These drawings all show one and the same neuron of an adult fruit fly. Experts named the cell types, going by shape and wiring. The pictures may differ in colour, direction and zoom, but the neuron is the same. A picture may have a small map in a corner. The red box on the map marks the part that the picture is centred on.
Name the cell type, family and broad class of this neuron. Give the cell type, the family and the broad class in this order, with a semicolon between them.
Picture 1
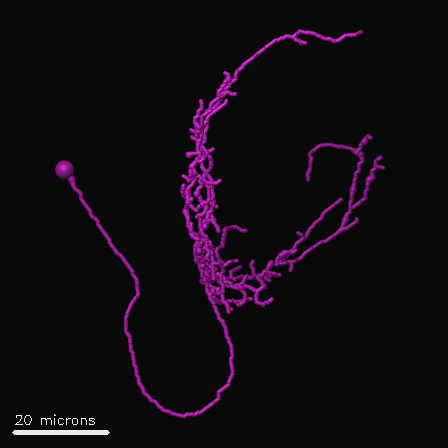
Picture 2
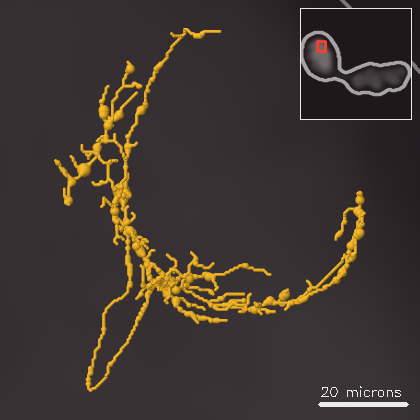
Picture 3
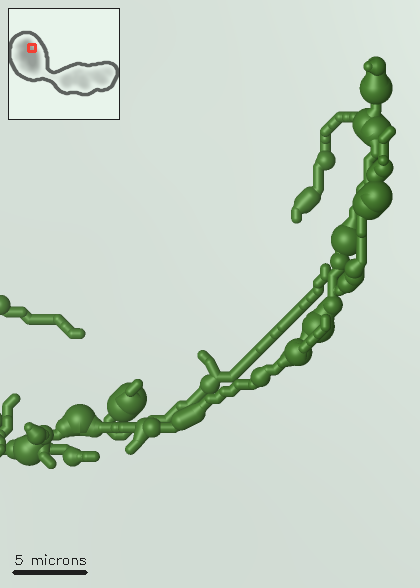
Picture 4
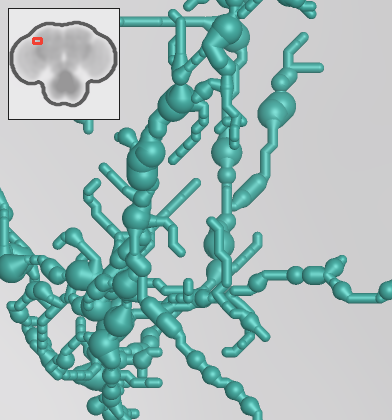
LHAV4b2; hemilineage LHl4_dorsal; central-brain intrinsic neuron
